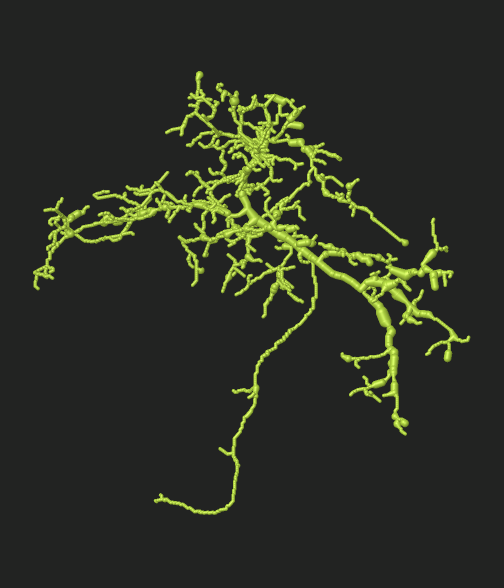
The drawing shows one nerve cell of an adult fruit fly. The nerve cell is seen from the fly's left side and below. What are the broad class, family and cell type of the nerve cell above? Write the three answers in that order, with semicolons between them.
nerve-cord intrinsic neuron; hemilineage 13A; IN13A034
